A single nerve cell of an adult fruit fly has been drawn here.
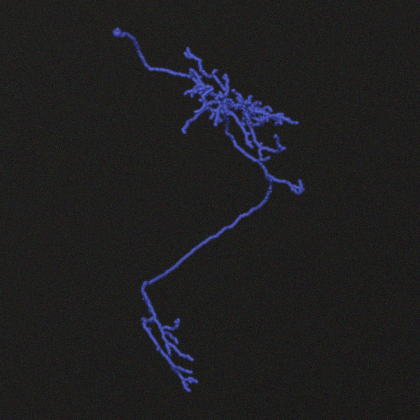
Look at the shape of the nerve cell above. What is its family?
hemilineage VLPd1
